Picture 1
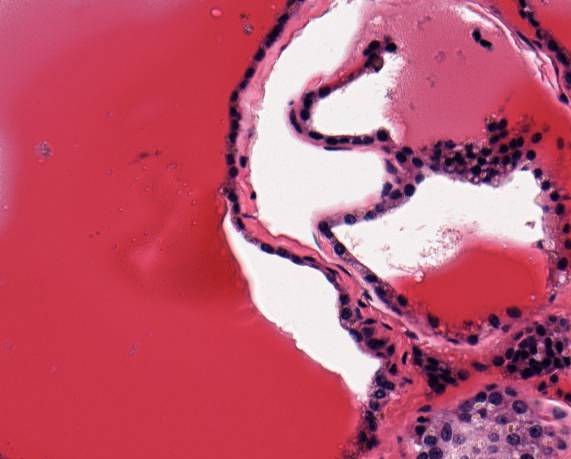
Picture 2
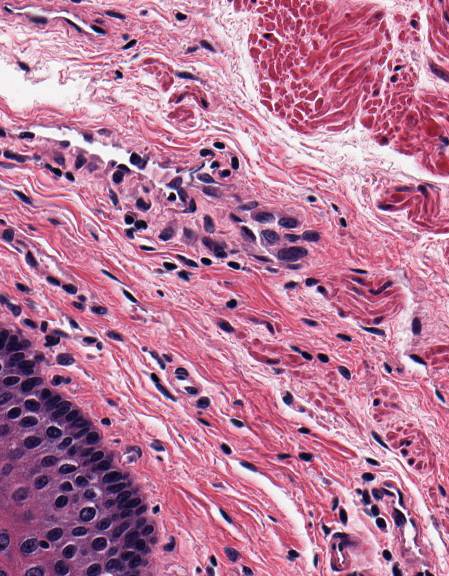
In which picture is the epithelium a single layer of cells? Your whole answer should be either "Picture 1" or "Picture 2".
Picture 1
